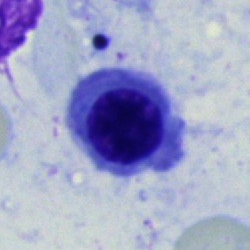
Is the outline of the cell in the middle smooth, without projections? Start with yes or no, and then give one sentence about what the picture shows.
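No. The cell outline is roughly round with an irregular bulge of cytoplasm on its right side.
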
